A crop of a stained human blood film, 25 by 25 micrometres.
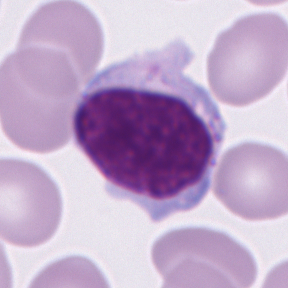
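Large granular lymphocyte, centre of this blood smear. Notice the ragged, frayed edge at the top of its irregular outline, and the nucleus off-centre toward the lower left. A few fine reddish-purple granules lie in the pale greyish blue cytoplasm above the nucleus.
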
